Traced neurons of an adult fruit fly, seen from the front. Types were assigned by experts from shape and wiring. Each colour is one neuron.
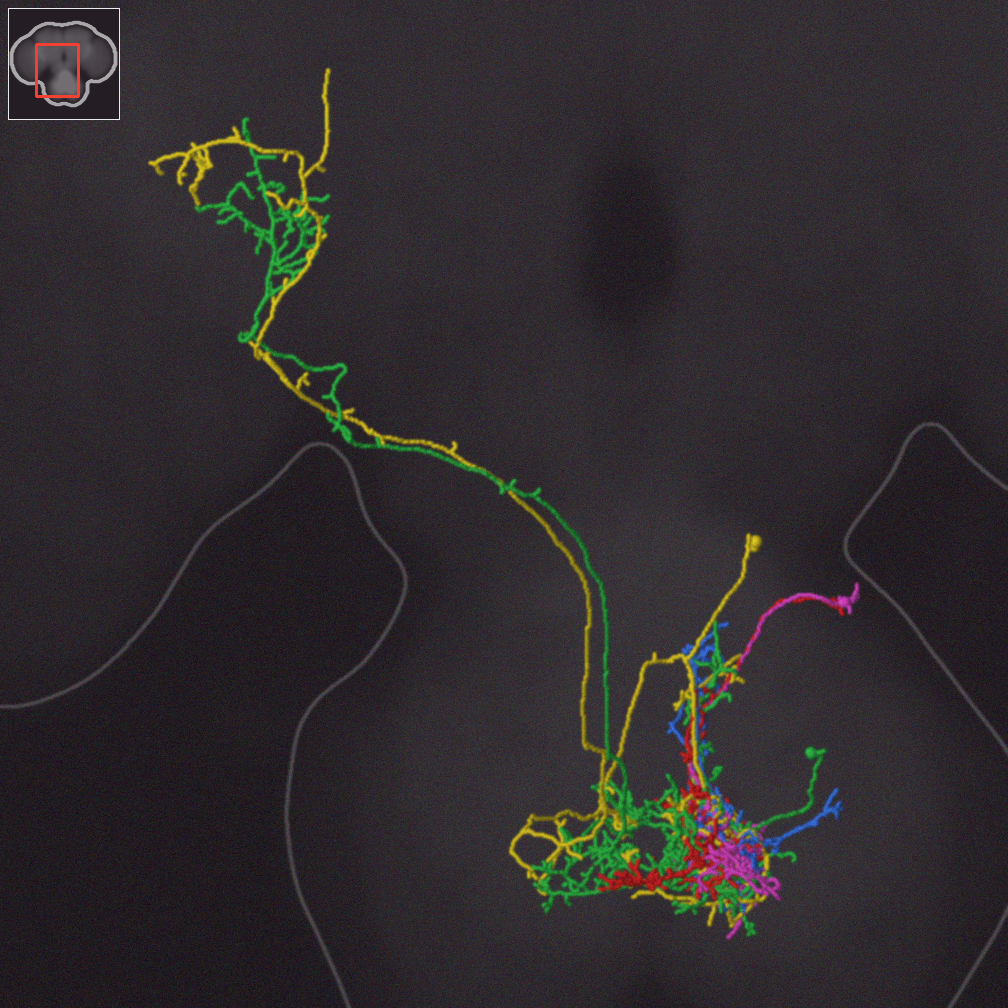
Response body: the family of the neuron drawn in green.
hemilineage 08B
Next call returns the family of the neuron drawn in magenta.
hemilineage 09A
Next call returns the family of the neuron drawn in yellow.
hemilineage 23B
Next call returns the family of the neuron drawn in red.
hemilineage 09A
